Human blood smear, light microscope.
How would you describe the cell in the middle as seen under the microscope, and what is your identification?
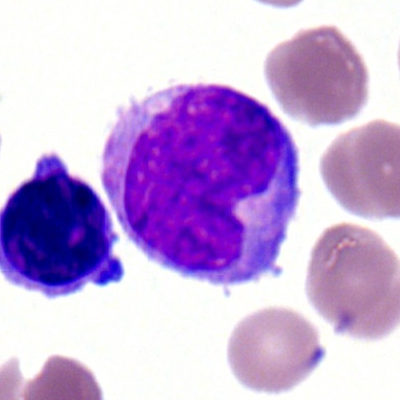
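Start with the outline: it is roughly round. Now look at the upper left edge, where it turns ragged with small fine projections. The large nucleus has a shallow notch on its lower right side. In the cytoplasm you won't find any distinct granules. This cell is a monocyte.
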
